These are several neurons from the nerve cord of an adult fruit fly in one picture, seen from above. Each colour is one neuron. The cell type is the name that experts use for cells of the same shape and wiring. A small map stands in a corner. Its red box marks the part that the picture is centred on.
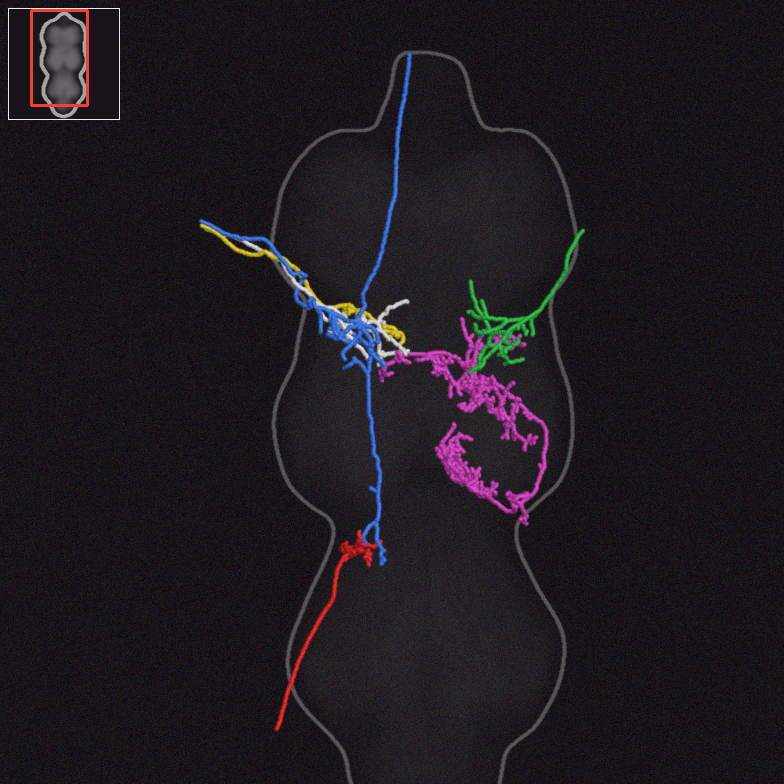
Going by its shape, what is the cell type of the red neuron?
SNta03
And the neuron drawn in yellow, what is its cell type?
WG1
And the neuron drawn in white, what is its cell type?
SNpp62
